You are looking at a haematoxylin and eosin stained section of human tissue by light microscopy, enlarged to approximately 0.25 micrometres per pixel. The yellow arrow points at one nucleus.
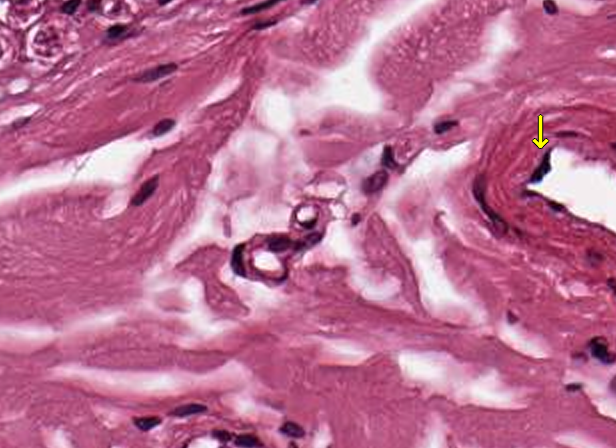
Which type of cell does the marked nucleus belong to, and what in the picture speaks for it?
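It is an endothelial cell. The nucleus is stained very dark, nearly black, and evenly so, without visible internal detail. The cell sits on the inner surface of a vessel wall, directly facing the empty white lumen. Behind it, the wall consists of wavy pink layers wrapped concentrically around the lumen. No distinct cytoplasm can be told apart from the pink wall around the nucleus.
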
